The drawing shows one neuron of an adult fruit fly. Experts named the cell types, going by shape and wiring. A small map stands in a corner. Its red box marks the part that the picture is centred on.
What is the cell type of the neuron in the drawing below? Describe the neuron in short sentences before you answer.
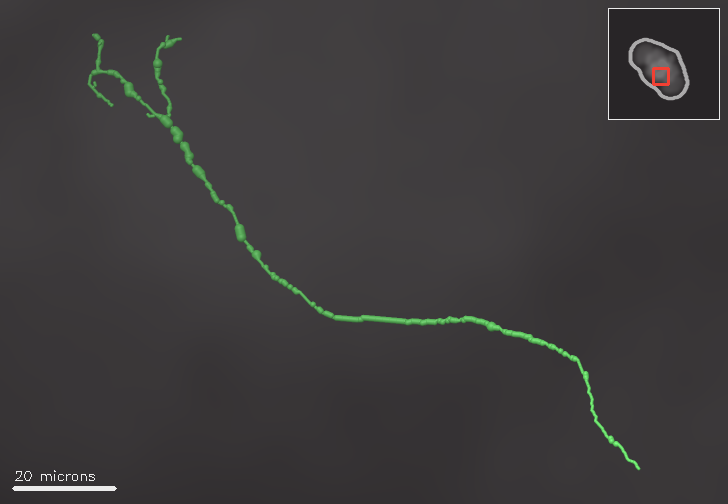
The drawing shows no cell body. From left to right in the picture it spans about 110 microns. There are a dozen or fewer branch ends. It is a sensory neuron entering the nerve cord. The cell type is WG1.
